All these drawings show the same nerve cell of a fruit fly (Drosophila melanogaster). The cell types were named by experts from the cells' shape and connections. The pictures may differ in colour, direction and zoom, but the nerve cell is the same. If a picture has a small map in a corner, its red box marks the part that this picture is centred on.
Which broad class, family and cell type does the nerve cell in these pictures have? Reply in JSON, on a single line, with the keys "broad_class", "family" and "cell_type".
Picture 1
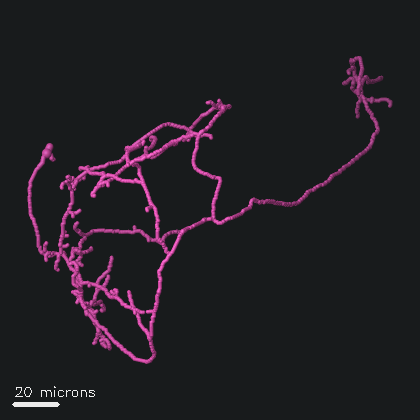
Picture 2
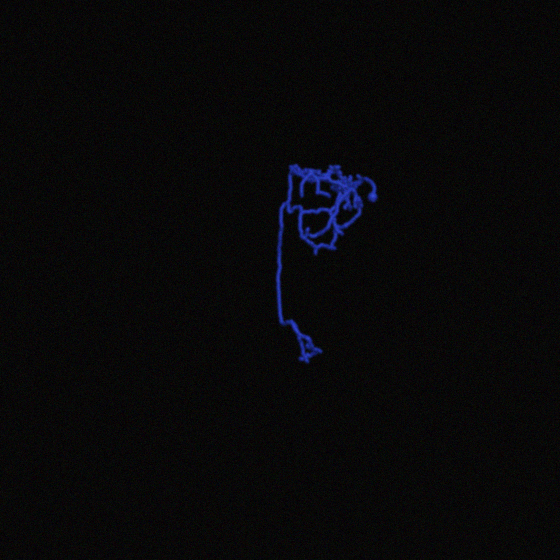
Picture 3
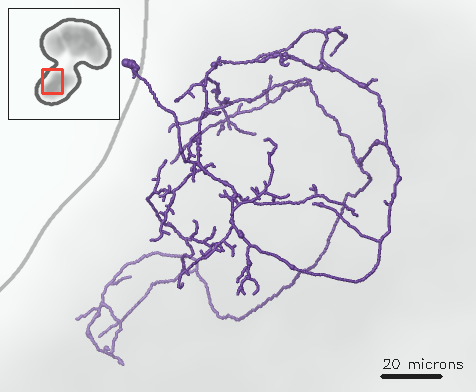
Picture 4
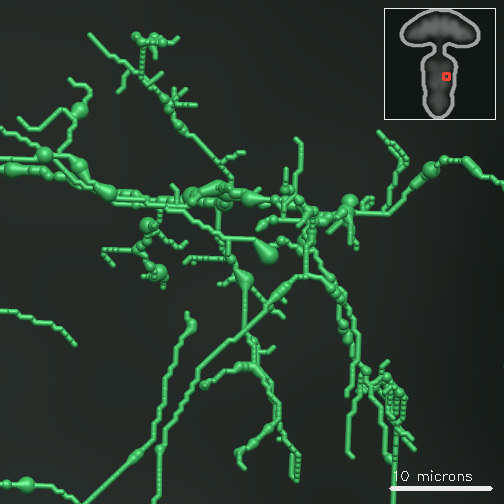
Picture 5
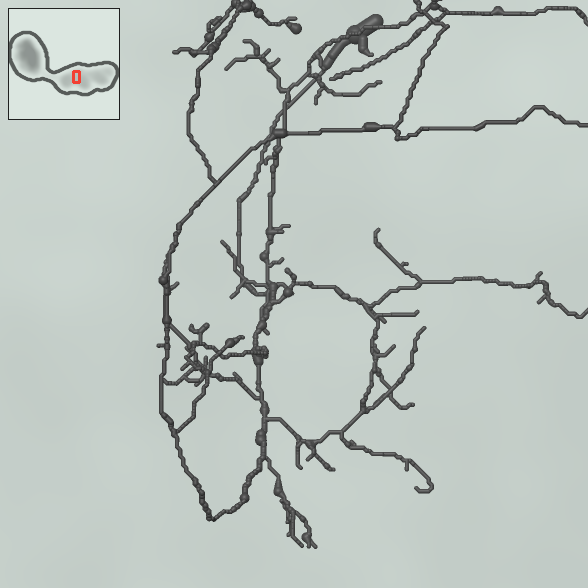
{"broad_class": "nerve-cord intrinsic neuron", "family": "hemilineage 17A", "cell_type": "IN17A116"}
